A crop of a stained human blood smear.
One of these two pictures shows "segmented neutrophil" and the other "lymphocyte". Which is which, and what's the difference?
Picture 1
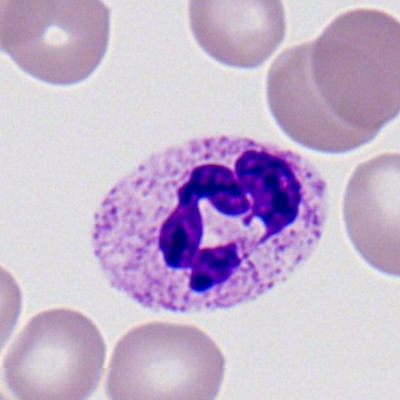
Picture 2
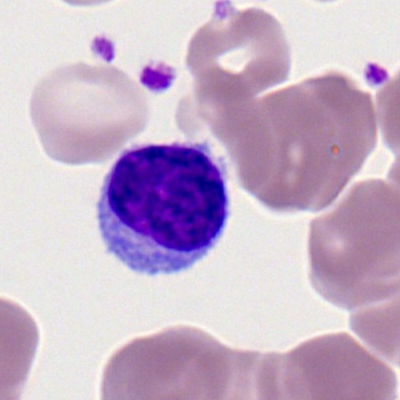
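To my eye, picture 1 is the segmented neutrophil and picture 2 the lymphocyte. Looking at picture 1 first, the nucleus breaks into more than two lobes, linked by thin strands and set in a ring around a pale gap in the middle.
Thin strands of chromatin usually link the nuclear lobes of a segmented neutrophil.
Its cytoplasm is plentiful and pale pink, and its outline is a smooth oval.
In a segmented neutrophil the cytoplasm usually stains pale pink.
I can also note that no nucleoli show in the nucleus of picture 1. Turning to picture 2, the outline is only roughly round rather than a smooth oval, so the two shapes differ there. Its cytoplasm has no vacuoles, and some small purple fragments lie above the cell without touching it. Where the two agree is the chromatin: in both cells it is dark purple and coarsely clumped.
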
